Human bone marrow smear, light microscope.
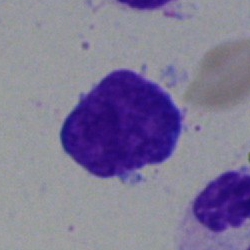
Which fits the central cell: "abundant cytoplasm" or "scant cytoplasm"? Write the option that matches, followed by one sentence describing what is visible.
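Scant cytoplasm. The nucleus fills almost the whole cell, leaving hardly any visible cytoplasm.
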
